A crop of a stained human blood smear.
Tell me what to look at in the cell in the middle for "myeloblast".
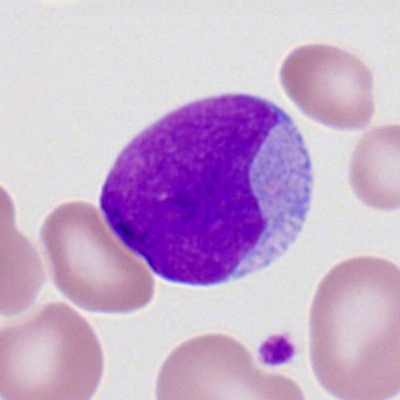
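This is a myeloblast. The outline is smooth and rounded-oval, and the nucleus fills most of the cell, lying toward the left.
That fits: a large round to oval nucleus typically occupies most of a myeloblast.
The cytoplasm is just a narrow pale blue-lilac crescent on the right.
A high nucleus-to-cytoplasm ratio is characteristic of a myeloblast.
And the cytoplasm looks finely speckled, not holding large distinct granules.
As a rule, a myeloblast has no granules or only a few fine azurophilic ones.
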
